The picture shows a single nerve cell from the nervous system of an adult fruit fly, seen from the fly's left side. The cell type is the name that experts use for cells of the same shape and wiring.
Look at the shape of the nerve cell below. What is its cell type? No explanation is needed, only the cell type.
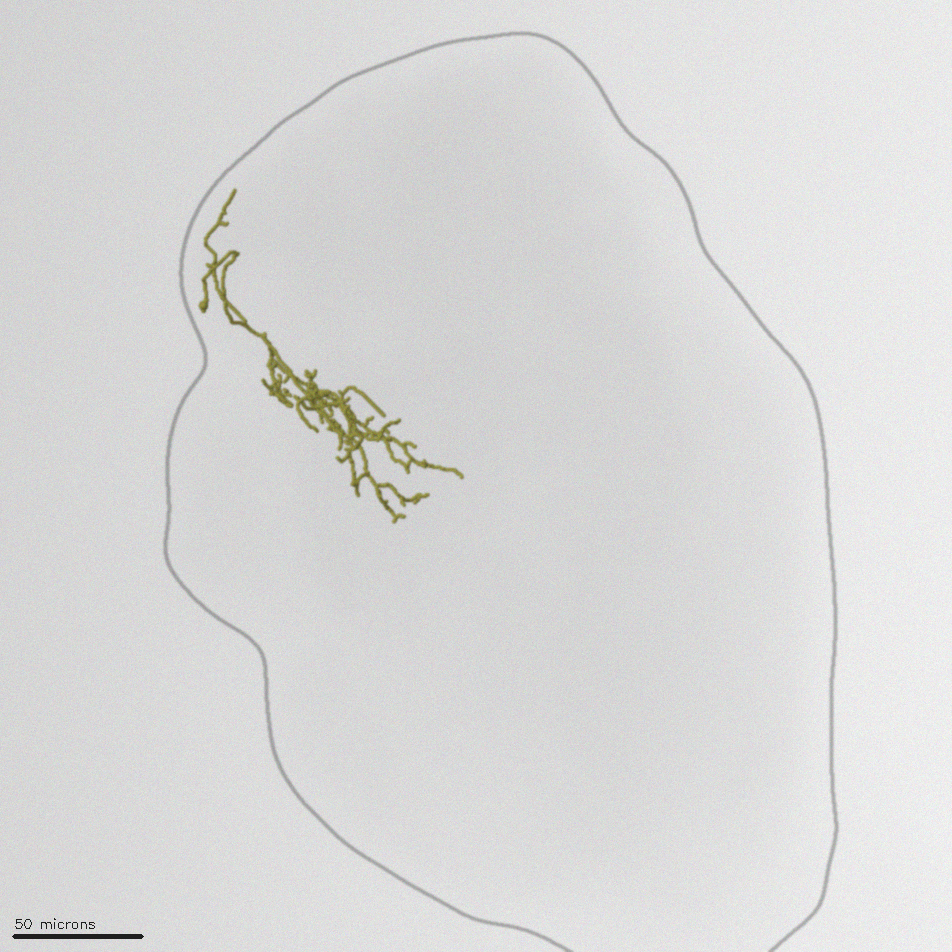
LAL043_a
